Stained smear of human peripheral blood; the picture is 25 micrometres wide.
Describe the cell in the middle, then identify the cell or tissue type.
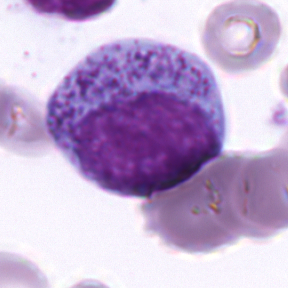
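Round, smooth outline. The nucleus occupies the lower part of the cell, so the cytoplasm sits above it like a cap. Many dark purple granules fill the cytoplasm, packed most densely above the nucleus. This cell is a myelocyte.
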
